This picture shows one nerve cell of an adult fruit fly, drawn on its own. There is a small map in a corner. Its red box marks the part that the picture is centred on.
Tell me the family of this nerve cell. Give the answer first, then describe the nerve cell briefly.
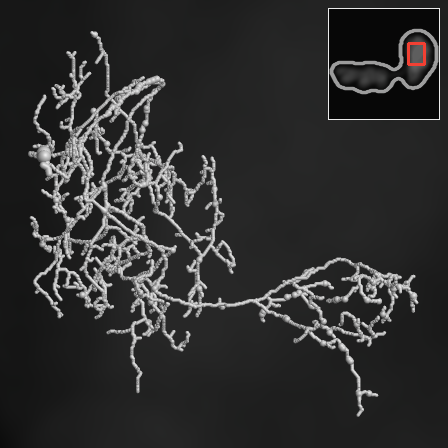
Its family is LT. Its broad class is visual projection neuron. In this view it is about as wide as it is tall.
